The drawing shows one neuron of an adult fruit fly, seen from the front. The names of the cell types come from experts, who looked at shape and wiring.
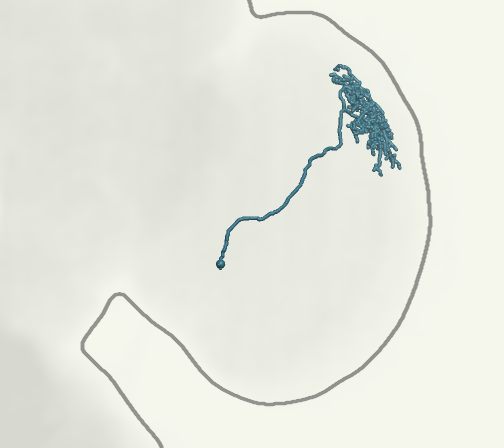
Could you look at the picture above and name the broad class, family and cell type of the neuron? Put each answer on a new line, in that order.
optic-lobe intrinsic neuron
Cm
Cm11a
